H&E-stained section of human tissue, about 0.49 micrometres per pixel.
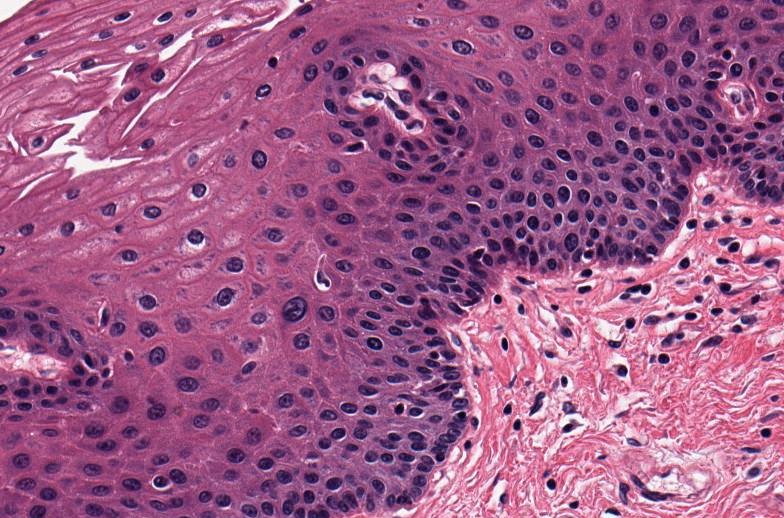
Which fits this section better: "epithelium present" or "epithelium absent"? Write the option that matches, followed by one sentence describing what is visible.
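Epithelium present. Stratified squamous epithelium fills the upper and left part of the field, with connective tissue stroma in the lower right.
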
